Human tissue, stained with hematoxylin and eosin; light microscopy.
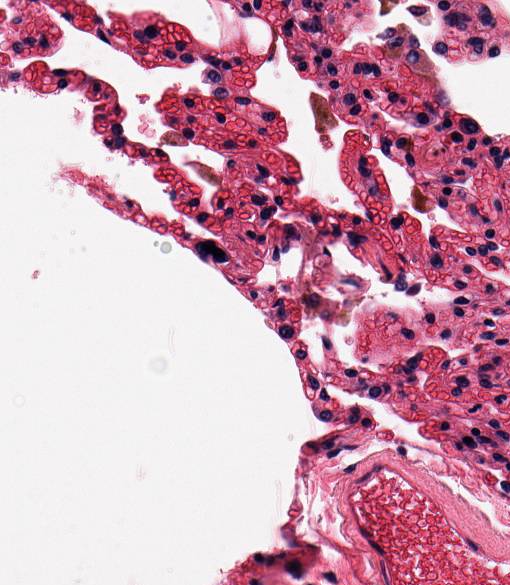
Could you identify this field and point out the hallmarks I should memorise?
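What we have here, then, is alveolus. Looking at the tissue, thin branching strands are separated by narrow empty spaces and crowded with bright red, rounded red blood cells.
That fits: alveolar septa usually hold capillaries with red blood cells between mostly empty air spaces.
And scattered cells in the upper and middle part hold golden-brown pigment.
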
